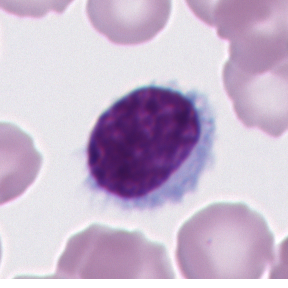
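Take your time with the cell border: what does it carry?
Many fine, short projections that look like hairs.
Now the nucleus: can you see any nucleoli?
No, none are visible.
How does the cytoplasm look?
Pale blue, with no visible granules.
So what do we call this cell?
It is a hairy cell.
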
